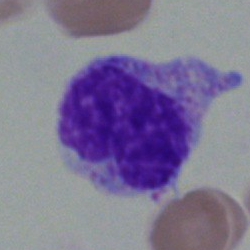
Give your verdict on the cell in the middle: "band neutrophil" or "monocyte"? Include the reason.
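It is a monocyte, not a band neutrophil. First, the outline: irregular, with a tapered cytoplasmic projection pointing to the upper right. Next, the nucleus: large and folded, with a notch cutting into its lower edge. Then the cytoplasm: pale greyish-blue, lying mostly to the upper right of the nucleus, with fine pinkish-purple granules scattered through it.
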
